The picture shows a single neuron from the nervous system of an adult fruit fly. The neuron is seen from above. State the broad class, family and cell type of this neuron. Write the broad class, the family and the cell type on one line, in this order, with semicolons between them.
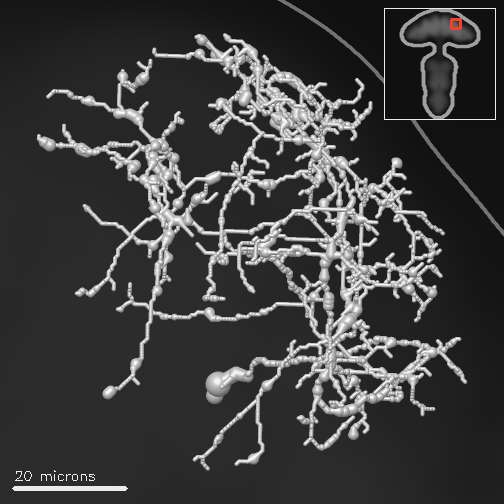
central-brain intrinsic neuron; hemilineage VLPl&p1_lateral; AVLP329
